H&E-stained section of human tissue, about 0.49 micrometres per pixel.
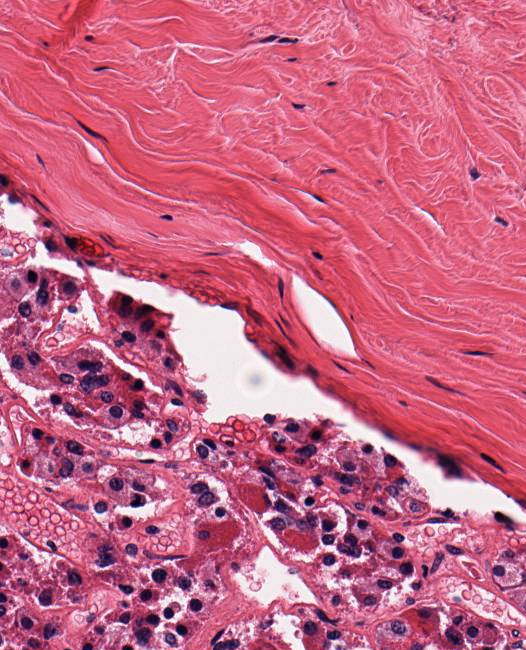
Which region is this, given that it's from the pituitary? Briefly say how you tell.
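The fibrous band across the upper field is dense connective tissue. Its pink collagen bundles are wavy and slope down diagonally to the right, holding only sparse, thin, elongated dark nuclei along the fibres.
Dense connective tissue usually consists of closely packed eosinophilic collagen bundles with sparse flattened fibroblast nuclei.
At the lower left, polygonal cells with round dark nuclei form cords and clusters.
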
